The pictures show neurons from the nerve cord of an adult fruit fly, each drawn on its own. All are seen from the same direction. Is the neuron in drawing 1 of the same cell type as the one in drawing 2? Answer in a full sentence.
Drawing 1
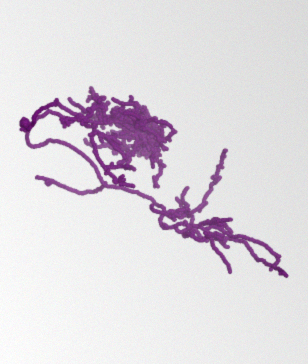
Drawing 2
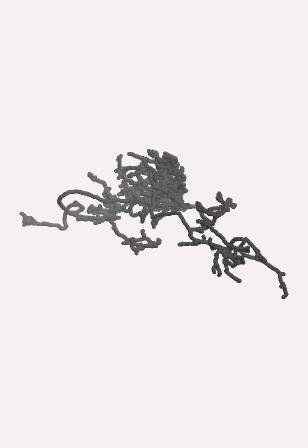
They are of the same cell type.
